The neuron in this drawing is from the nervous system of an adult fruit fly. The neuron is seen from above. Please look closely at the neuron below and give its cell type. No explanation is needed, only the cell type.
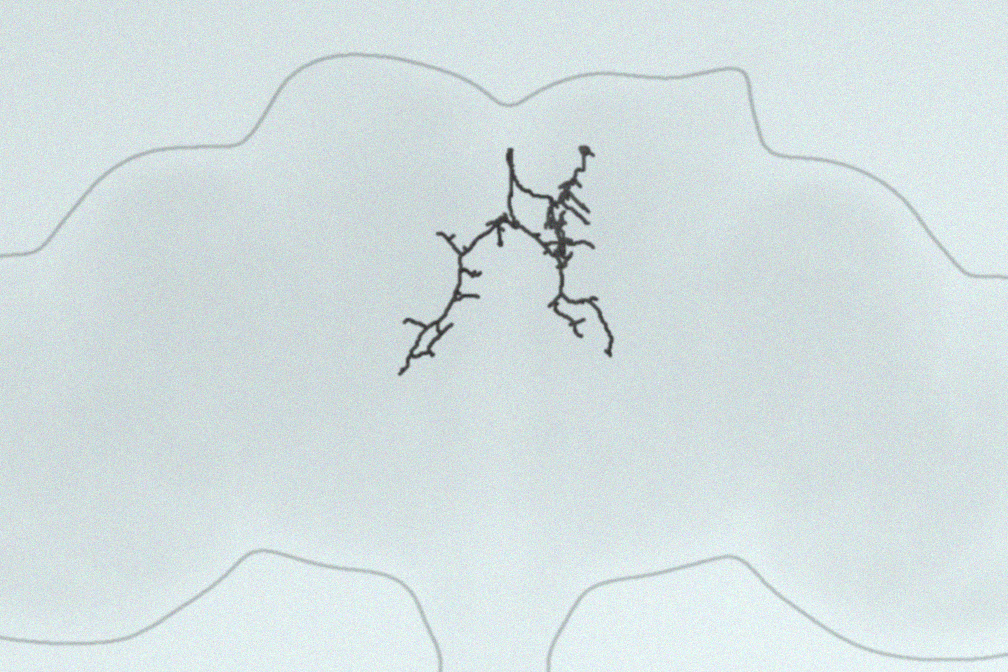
CB1024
